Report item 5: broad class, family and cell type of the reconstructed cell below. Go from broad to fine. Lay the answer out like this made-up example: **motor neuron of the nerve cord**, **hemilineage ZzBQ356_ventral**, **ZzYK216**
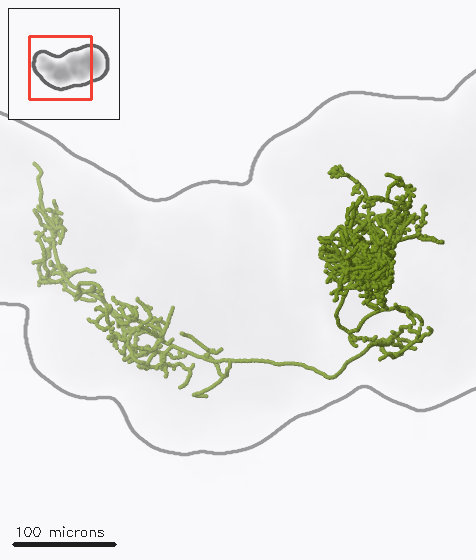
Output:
**descending neuron**, **DNpe**, **DNpe056**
